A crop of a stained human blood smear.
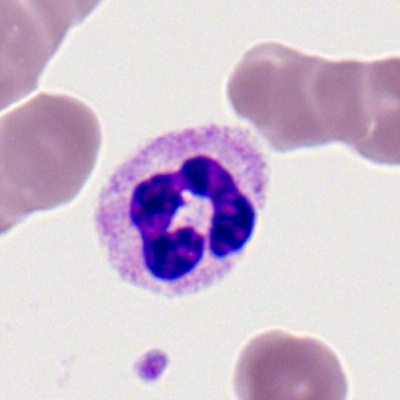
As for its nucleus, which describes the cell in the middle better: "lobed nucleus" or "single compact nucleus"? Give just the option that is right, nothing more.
Lobed nucleus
